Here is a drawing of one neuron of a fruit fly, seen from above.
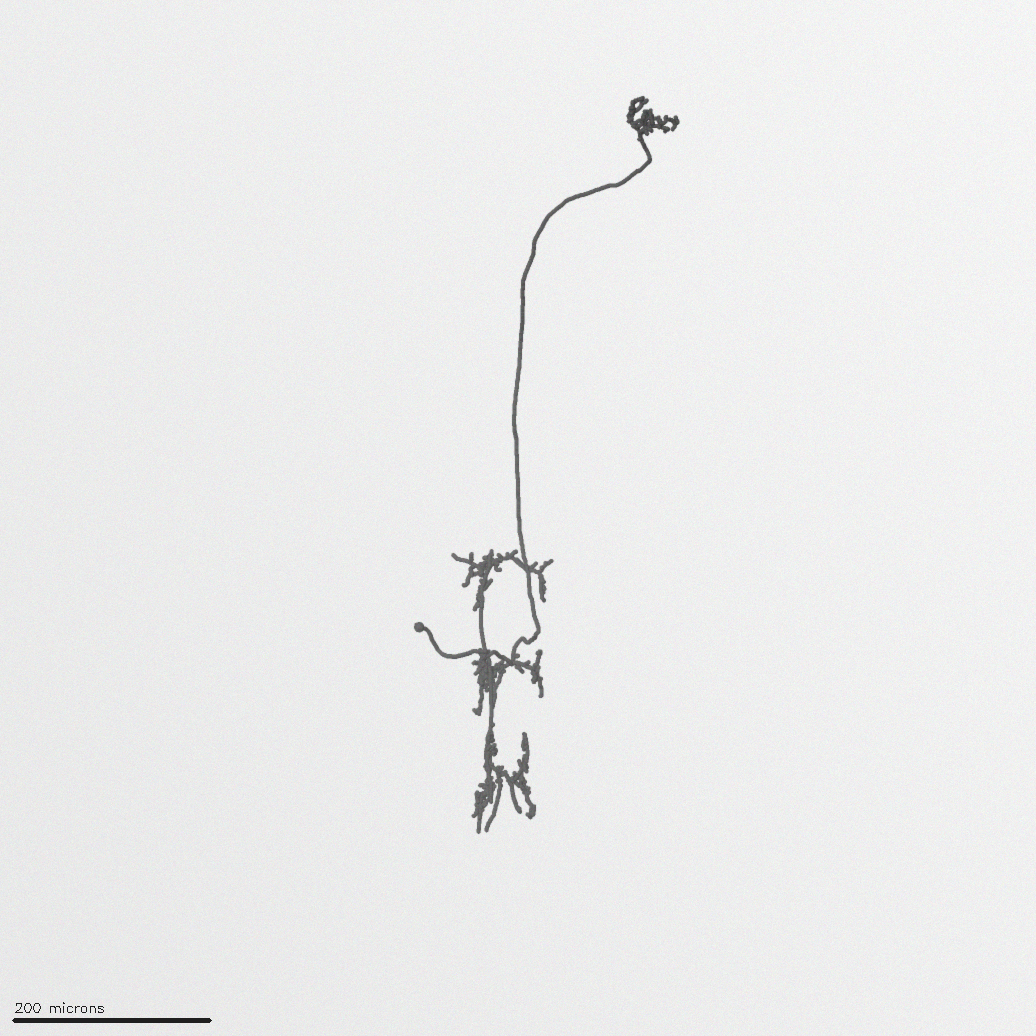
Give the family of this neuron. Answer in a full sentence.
The family is hemilineage 08B.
